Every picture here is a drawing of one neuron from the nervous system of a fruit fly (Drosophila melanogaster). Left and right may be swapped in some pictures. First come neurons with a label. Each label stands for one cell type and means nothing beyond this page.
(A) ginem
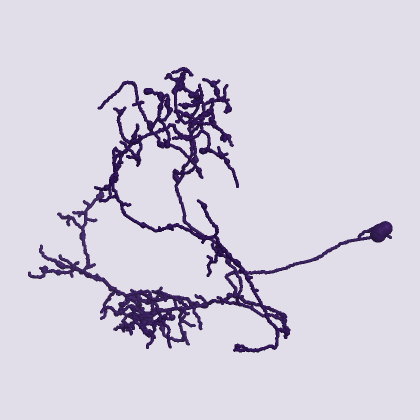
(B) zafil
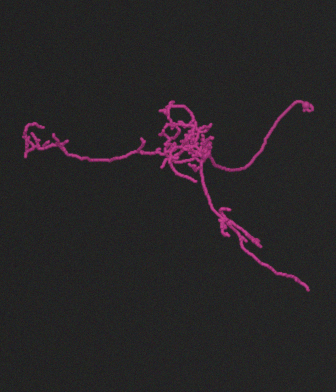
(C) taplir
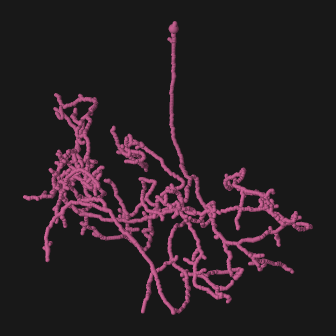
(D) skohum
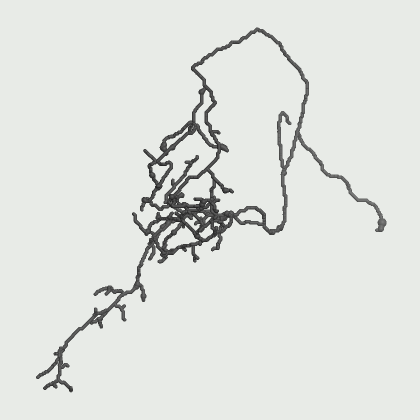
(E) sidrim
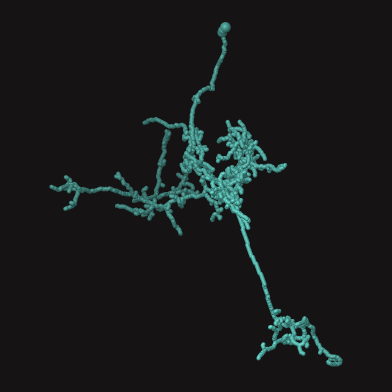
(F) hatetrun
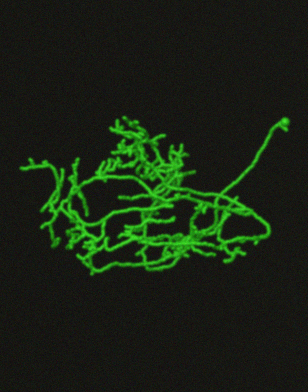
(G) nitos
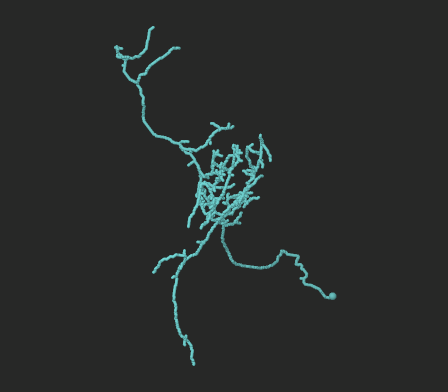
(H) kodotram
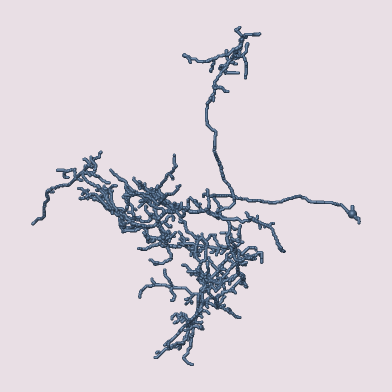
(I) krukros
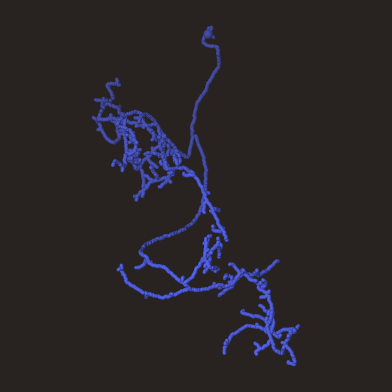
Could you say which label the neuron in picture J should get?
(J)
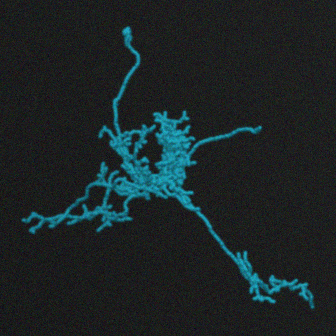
sidrim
